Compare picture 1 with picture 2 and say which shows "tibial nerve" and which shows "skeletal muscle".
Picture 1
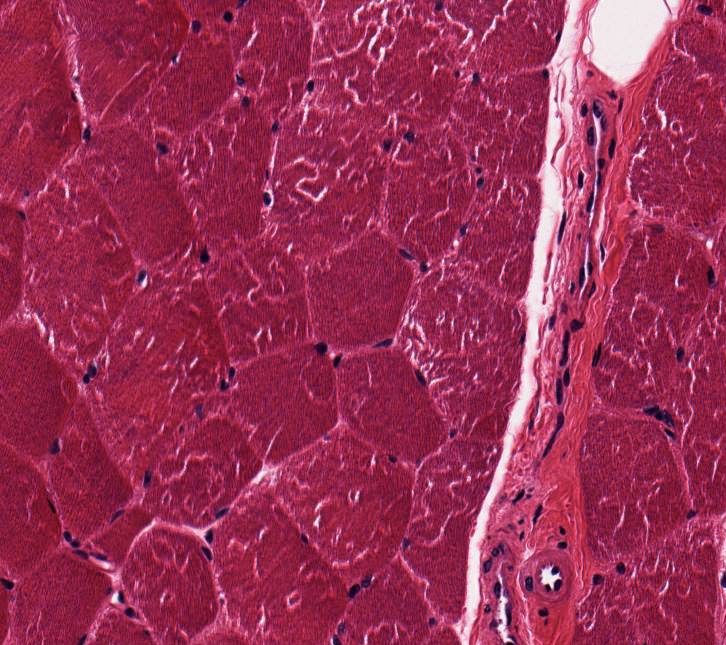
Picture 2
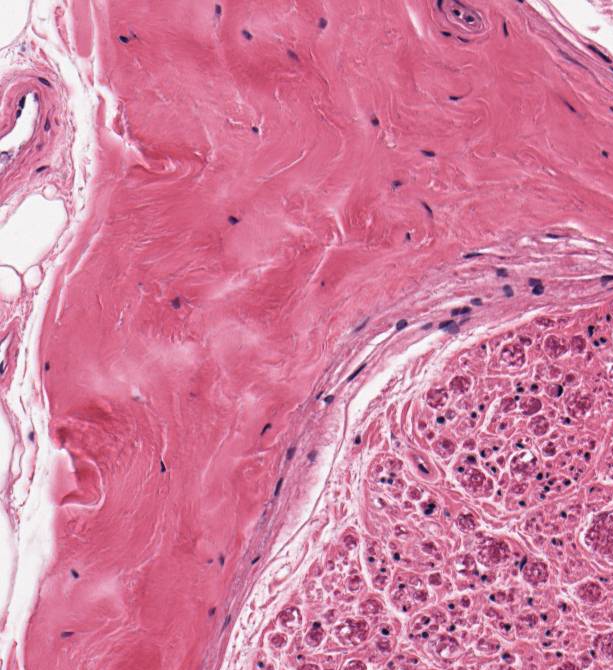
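Picture 1 shows skeletal muscle and picture 2 shows tibial nerve. In picture 1 the fibre nuclei are small, dark and flattened and lie at the fibre edges, with only thin strands of endomysium between neighbouring fibres. A band of perimysial connective tissue runs from the top right down toward the bottom, right of centre, and a wide empty white space lies at its upper end. In picture 2, dense pink collagenous tissue with only sparse, small, dark, elongated nuclei occupies the left and upper part of the field. The lower right holds a rounded bundle of many small round profiles cut across, bordered by a thin layer of flattened, spindle-shaped nuclei that curve along its edge.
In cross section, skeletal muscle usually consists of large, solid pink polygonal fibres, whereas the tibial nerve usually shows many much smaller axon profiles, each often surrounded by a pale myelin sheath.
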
